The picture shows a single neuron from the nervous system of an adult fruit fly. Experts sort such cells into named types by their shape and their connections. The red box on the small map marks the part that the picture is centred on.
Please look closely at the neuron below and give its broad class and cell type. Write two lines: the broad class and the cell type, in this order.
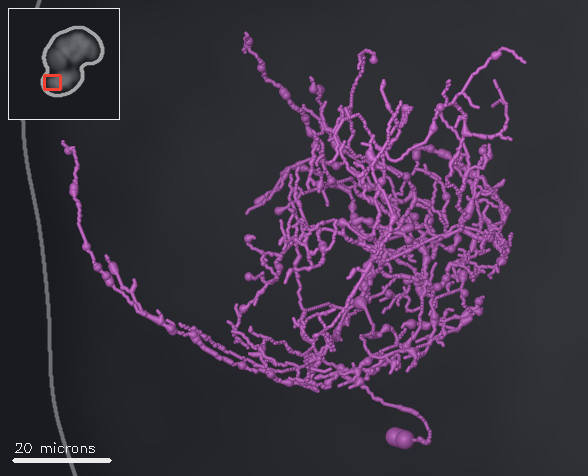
nerve-cord intrinsic neuron
INXXX302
